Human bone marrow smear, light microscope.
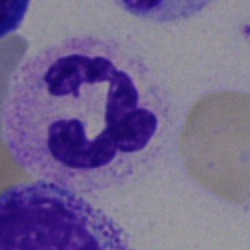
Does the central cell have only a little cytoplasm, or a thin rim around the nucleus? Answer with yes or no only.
No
